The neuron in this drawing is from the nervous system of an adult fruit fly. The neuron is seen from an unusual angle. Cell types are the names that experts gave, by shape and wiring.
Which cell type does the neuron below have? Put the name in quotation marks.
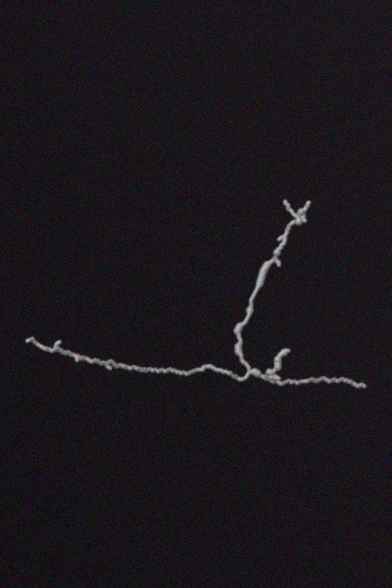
"SNpp41"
